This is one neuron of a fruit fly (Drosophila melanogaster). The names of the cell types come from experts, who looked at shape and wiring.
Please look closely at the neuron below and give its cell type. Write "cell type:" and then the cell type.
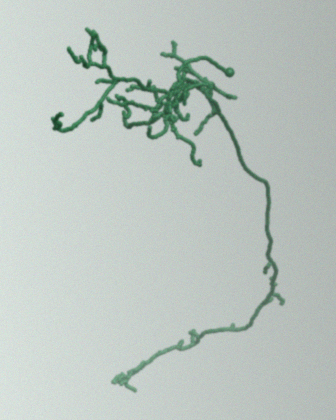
cell type: AN05B050_c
